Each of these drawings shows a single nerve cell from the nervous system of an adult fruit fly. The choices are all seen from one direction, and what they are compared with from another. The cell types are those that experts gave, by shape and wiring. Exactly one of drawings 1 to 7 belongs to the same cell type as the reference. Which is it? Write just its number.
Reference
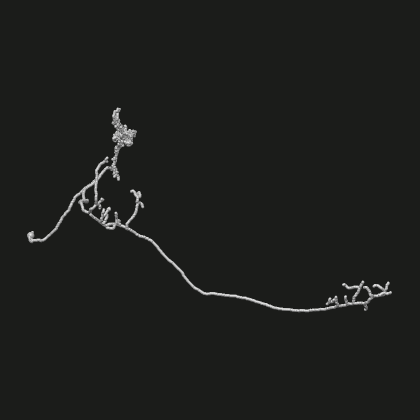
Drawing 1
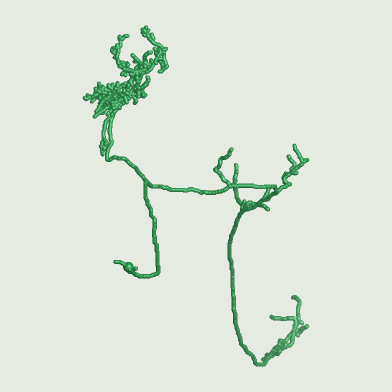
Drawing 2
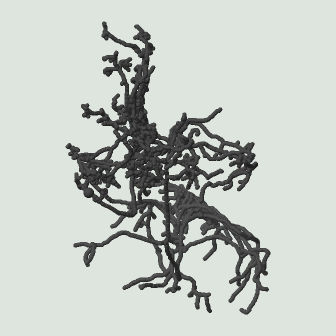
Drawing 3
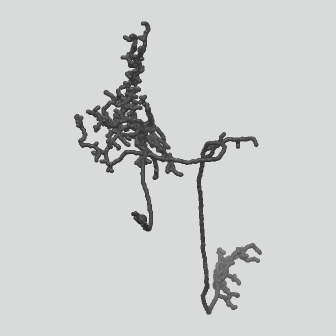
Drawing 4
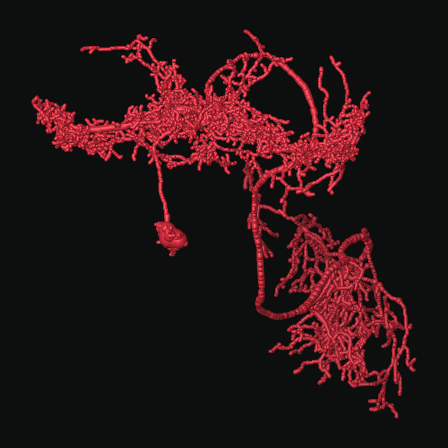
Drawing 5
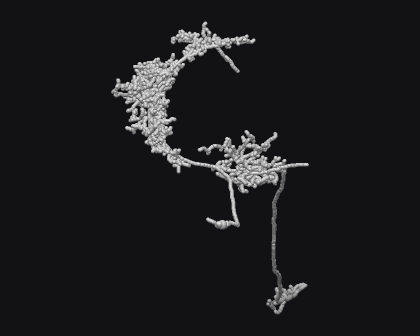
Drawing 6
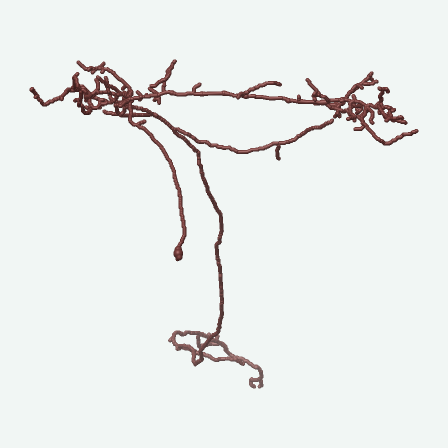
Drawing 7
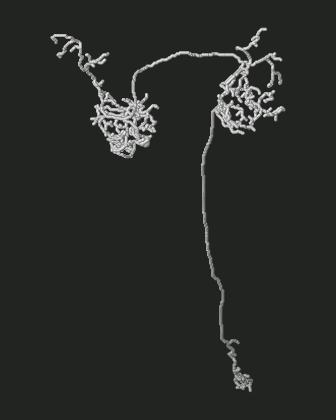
1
